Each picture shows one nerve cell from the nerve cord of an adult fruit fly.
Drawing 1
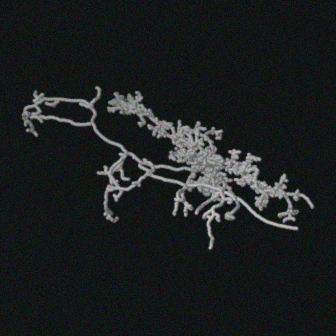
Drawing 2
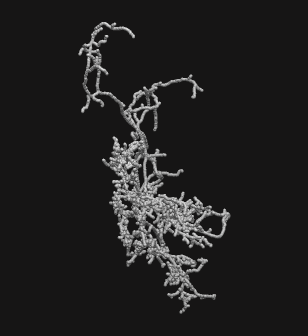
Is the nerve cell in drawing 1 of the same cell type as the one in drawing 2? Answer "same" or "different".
same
